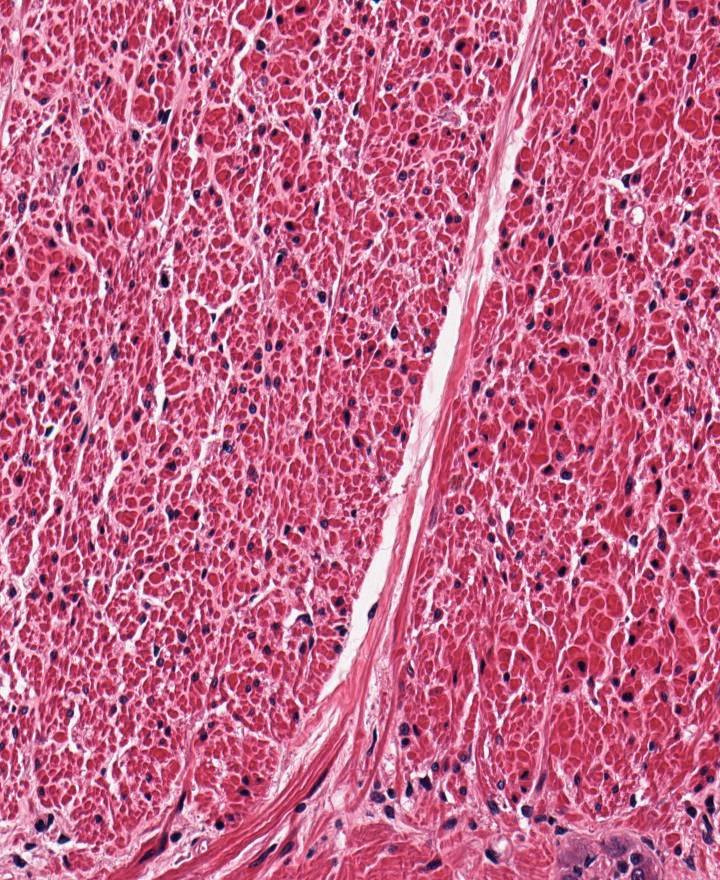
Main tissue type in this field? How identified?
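This field mainly shows smooth muscle. Look first at the deep pink, irregularly polygonal fibre profiles packed closely across most of the field, all cut across their length.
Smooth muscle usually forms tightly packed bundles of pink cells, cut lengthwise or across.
Now notice the small, dark blue, round to oval nuclei spread evenly among them.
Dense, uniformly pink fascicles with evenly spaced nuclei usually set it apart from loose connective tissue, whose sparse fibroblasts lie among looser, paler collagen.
Thin, pale pink stromal strands wind between small groups of fibres in a fine network.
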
